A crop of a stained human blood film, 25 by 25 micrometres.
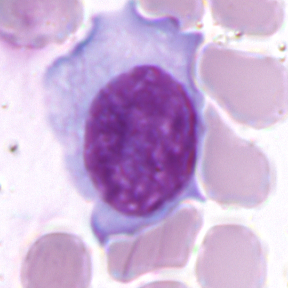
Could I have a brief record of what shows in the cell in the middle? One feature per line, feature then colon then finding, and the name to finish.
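Cytoplasm: look to the left of the nucleus and above it, where it is broadest
Granules: none visible in the cytoplasm
Vacuoles: none in the cytoplasm either
Chromatin: dark purple and clumped, with lighter patches between the clumps
Name: plasma cell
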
